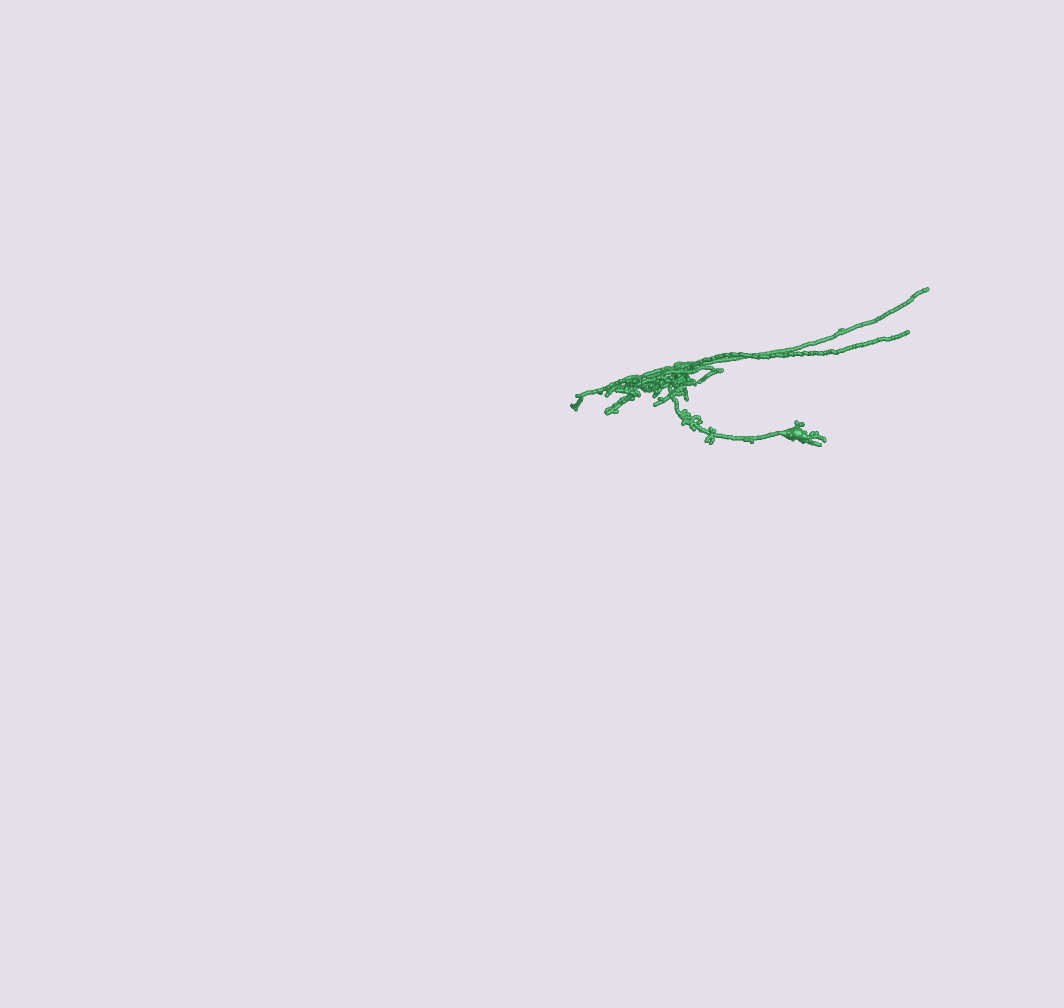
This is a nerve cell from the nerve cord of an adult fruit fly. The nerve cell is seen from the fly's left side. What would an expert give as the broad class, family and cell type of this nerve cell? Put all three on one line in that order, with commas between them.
efferent neuron of the nerve cord, hemilineage 00B, EN00B025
